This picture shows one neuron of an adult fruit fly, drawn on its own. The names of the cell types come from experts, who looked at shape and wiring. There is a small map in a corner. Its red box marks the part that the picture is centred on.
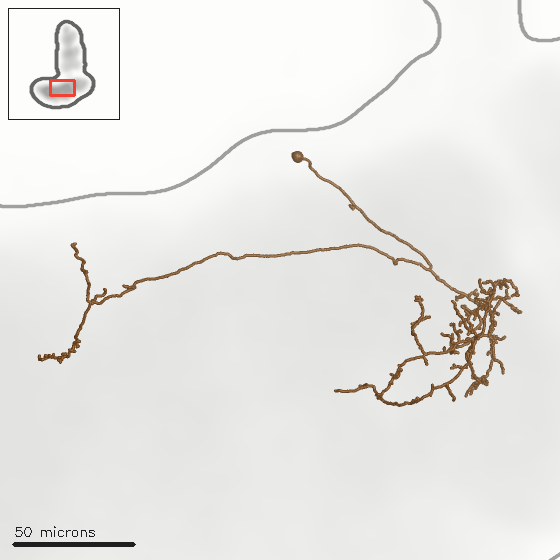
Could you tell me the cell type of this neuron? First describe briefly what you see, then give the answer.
The cell body can be seen at the top of the picture. By the scale bar it is about 200 microns wide in this view. This is a central-brain intrinsic neuron. It is of cell type CB2050.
